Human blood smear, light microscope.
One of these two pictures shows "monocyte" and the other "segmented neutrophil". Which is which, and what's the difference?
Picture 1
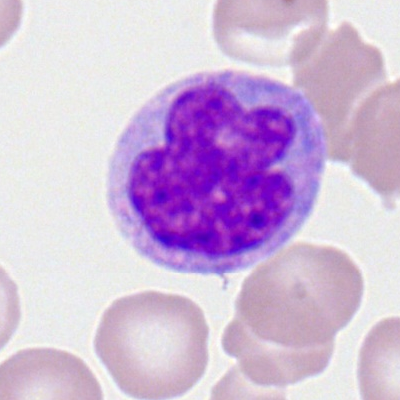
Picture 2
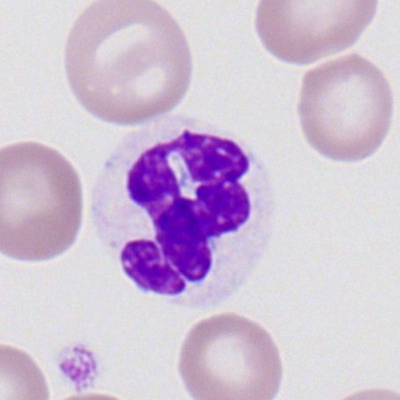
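Here the monocyte is in picture 1 and the segmented neutrophil in picture 2. Both outlines are round and smooth, so the differences lie inside the cells. The neutrophil's nucleus is divided into several lobes joined together, with a pale clear slit in its upper part.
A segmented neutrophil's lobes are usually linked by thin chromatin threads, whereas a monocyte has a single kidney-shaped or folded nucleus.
Its chromatin is dark purple and coarsely clumped, while the monocyte's is deep purple and mottled, in lighter and darker patches.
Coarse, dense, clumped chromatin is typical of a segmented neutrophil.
Then the cytoplasm: plentiful and pale pinkish-lilac in the neutrophil, a moderate pale lavender-blue rim on all sides of the nucleus in the monocyte.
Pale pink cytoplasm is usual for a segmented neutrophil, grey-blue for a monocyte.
The monocyte shows no coarse granules, the neutrophil no coarse orange-red ones, and a tiny thin strand projects from the monocyte's lower edge.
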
